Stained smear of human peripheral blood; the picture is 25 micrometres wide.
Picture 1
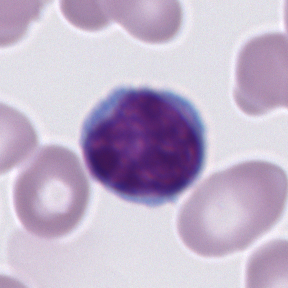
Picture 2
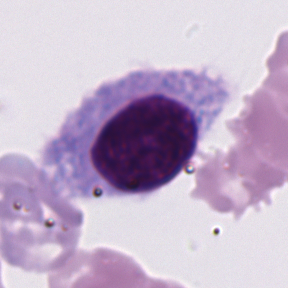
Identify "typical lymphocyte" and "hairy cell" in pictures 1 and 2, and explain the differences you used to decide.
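The typical lymphocyte is in picture 1, and the hairy cell is in picture 2. Starting with size, the cell in picture 1 is about 11 micrometres across, while the one in picture 2 is about 17 by 10 micrometres. The outlines differ too: picture 1 is smooth and roughly round, whereas picture 2 is irregular, with a frayed, ragged edge along the top. As for the nuclei, in picture 1 the nucleus is round in outline and about 10 micrometres across; in picture 2 it is oval, about 10 by 8 micrometres, with a smooth contour and no indentation or lobes, and it lies toward the lower right of the cell.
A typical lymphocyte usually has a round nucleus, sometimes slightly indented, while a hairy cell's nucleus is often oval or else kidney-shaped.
The share of the cell taken by the nucleus also differs: about 80% of the area in picture 1, about 50% in picture 2. In picture 1, accordingly, the cytoplasm forms only a thin rim around the nucleus.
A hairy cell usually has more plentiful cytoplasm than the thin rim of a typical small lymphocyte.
In both cells the cytoplasm is pale blue; in picture 2 it has a fine blue mottling but no coarse coloured granules, and in picture 1 it contains no vacuoles.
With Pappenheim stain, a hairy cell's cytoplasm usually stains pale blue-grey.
What the two share is the chromatin, dense and dark purple in both, coarsely clumped in picture 1 and dark throughout the nucleus in picture 2.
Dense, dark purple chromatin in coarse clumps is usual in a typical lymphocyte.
Neither nucleus shows a distinct nucleolus.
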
